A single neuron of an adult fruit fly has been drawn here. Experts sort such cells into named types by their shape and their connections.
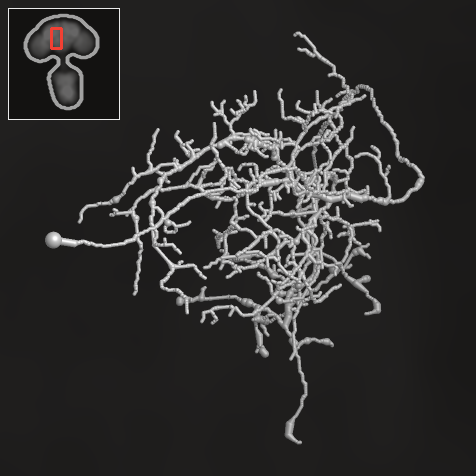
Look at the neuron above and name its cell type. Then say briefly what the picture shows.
The cell type is CB3419. Its broad class is central-brain intrinsic neuron. The cell body can be seen on the left of the picture. In this view it is about as wide as it is tall.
